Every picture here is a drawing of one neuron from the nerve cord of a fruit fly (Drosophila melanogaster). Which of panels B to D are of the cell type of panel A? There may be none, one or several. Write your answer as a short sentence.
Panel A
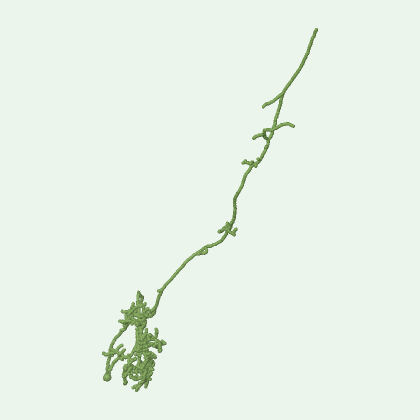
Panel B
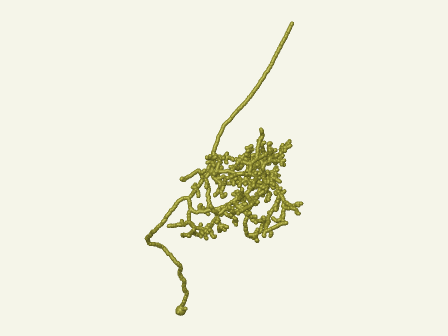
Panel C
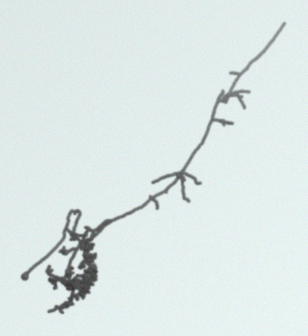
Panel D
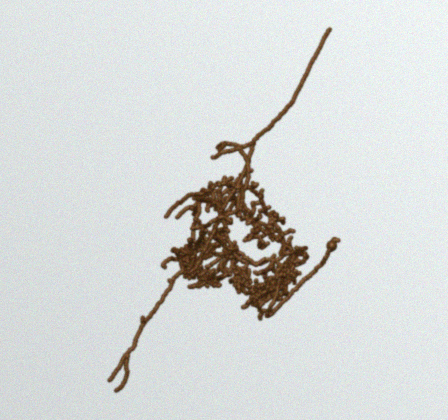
Panel B and panel C are of the same cell type.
